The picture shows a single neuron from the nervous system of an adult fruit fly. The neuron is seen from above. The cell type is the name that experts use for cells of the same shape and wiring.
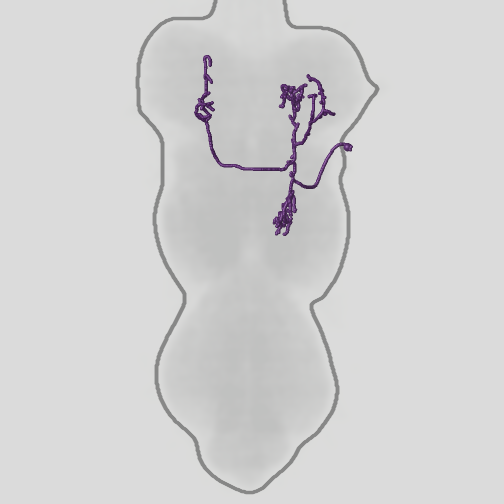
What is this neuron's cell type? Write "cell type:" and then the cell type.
cell type: IN08B037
